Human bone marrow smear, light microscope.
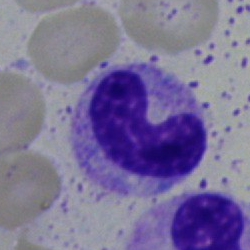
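Band neutrophil from a stained human bone marrow smear. The outline of the cell is round and smooth. Its nucleus is kidney-shaped, with a single deep indentation that opens toward the upper right. No nucleoli are visible within the nucleus.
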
